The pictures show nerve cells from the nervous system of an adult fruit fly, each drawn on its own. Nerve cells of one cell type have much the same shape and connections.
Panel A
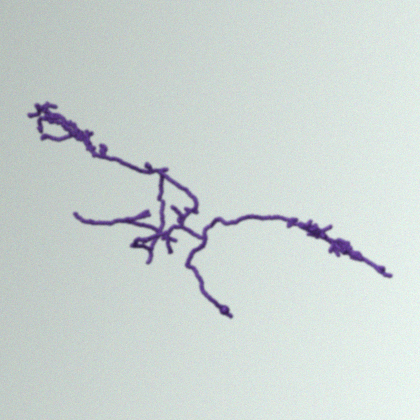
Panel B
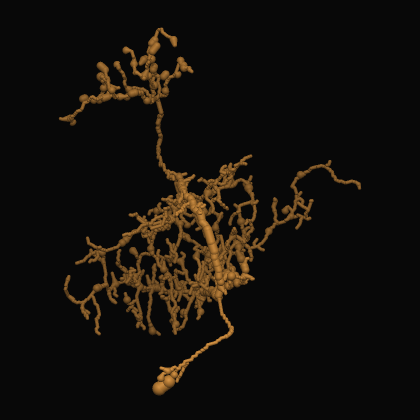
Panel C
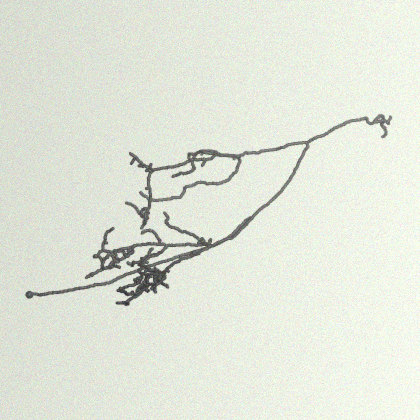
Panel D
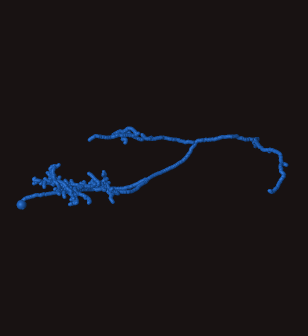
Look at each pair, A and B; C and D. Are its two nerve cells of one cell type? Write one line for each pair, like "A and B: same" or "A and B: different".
A and B: different
C and D: same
